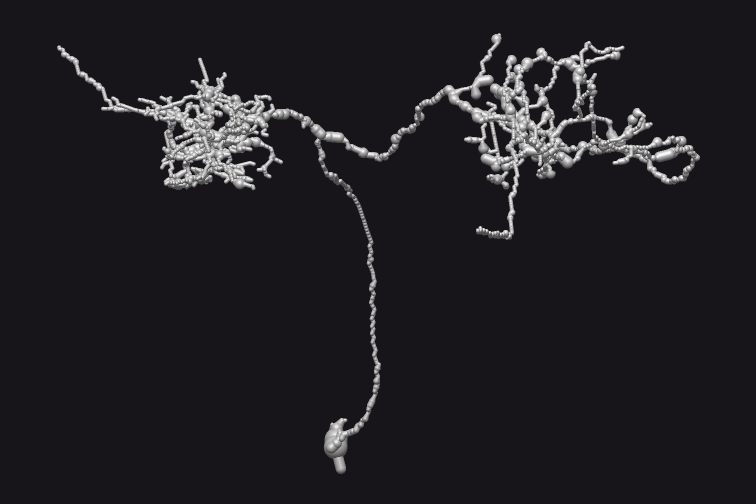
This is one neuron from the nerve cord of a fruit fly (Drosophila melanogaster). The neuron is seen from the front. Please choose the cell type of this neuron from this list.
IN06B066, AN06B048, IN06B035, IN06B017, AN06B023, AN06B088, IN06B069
AN06B048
